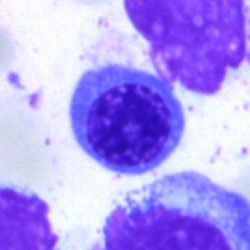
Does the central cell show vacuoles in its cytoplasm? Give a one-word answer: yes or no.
No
